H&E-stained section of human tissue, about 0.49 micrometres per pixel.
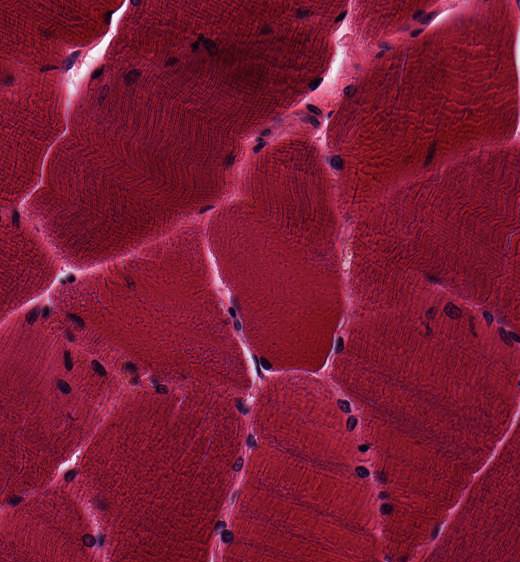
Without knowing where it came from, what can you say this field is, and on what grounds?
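Skeletal muscle is the tissue in this field. Its small, dark, oval nuclei lie at the edges of the fibres, along their borders.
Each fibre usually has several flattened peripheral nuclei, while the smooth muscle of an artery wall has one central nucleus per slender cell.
The fibre cytoplasm stains a deep, even pinkish-red.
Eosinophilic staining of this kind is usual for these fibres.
Only thin pale strands of connective tissue part neighbouring fibres, and no fat cells appear between them anywhere.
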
